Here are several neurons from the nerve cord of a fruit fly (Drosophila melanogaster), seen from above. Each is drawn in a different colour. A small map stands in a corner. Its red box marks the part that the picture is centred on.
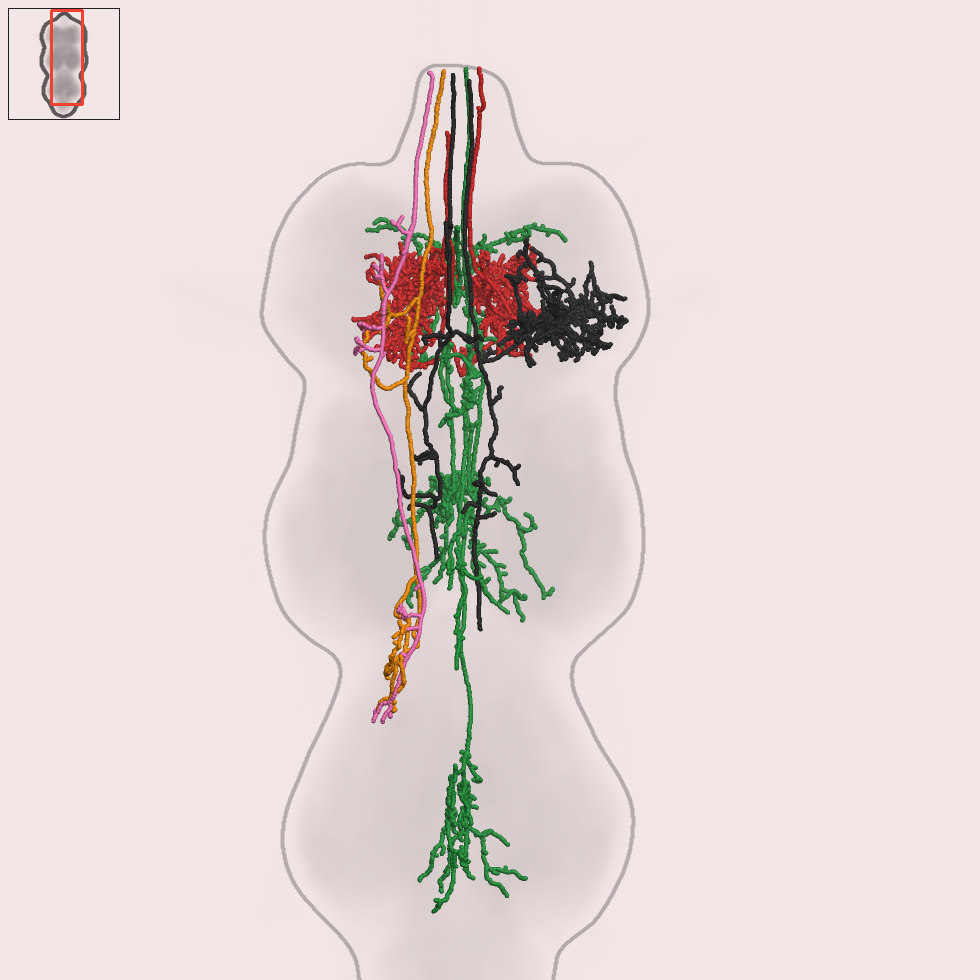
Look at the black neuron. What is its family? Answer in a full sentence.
The family is hemilineage 05B.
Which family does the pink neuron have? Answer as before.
The family is DNp.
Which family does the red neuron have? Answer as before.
The family is hemilineage 00A.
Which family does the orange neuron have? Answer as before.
The family is DNb.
